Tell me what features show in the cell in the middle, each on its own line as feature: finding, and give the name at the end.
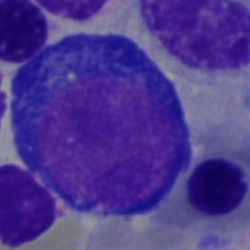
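Edge: roughly round, just slightly uneven
Cytoplasm: stains a deep blue
Granules: none distinct in the cytoplasm
Clear dot: one small one, above and left of the nucleus
What it is: a proerythroblast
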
